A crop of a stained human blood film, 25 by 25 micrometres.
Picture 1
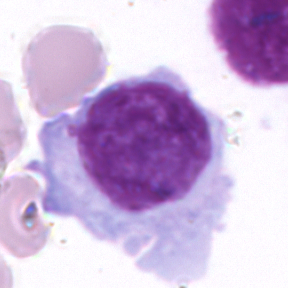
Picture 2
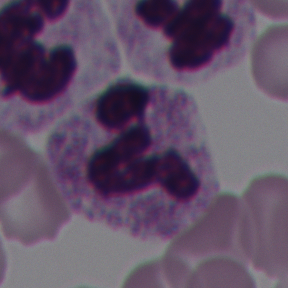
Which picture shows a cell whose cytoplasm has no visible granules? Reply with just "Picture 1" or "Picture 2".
Picture 1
